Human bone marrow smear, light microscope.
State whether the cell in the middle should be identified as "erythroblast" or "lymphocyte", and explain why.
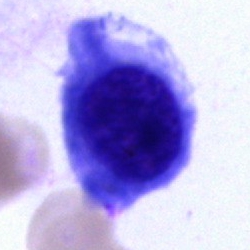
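Erythroblast, not lymphocyte. The chromatin is dense and stains dark purple.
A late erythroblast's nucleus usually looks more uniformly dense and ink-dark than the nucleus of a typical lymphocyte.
The dense, dark chromatin here agrees with that. The widest rim of cytoplasm lies above the nucleus at the top of the cell, with a paler patch at the top edge. The upper border is ragged with small irregular projections.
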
